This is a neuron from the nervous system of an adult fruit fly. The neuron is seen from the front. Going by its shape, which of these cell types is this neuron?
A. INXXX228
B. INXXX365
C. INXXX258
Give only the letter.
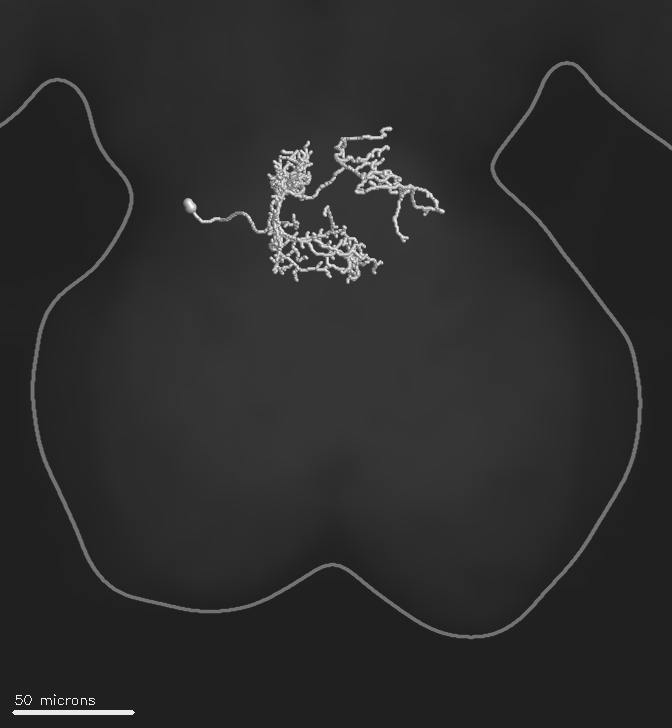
B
